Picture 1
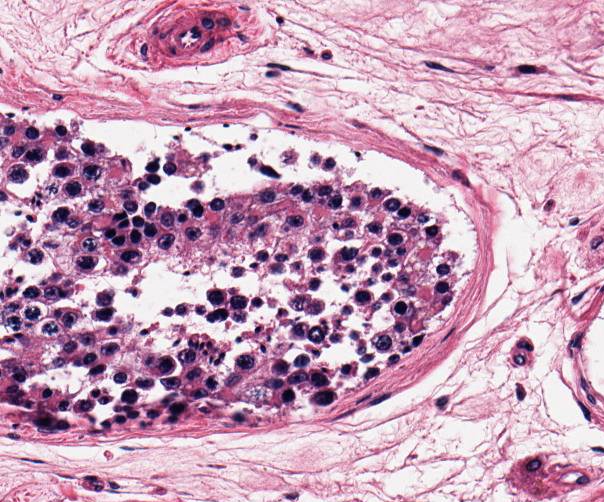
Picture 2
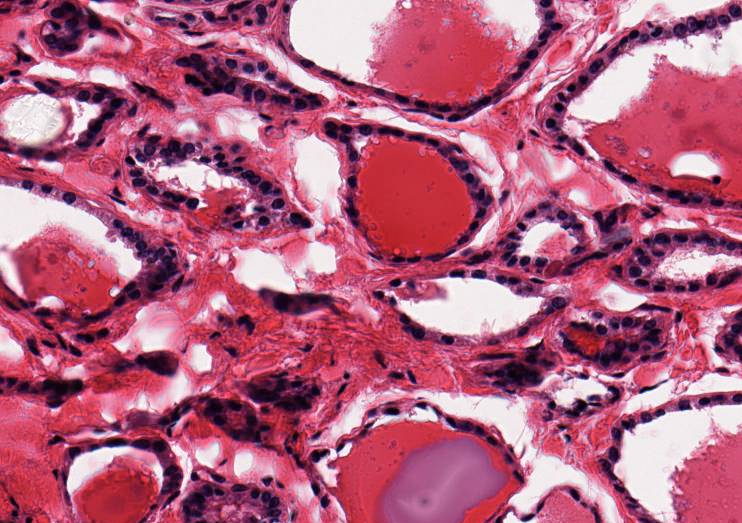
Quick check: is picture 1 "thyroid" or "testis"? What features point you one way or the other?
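The testis appears in picture 1 and the thyroid in picture 2. First, the testis tubule is filled with many round cells with dark round nuclei, whereas in the thyroid the follicle at the lower centre holds colloid with a paler lilac-purple centre inside a deep pink rim.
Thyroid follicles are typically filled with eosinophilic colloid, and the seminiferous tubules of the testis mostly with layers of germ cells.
Second, the thyroid follicles are lined by a single layer of low cuboidal to flattened cells whose small, round, dark nuclei look uniform between follicles.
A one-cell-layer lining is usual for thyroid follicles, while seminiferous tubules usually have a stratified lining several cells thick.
Third, the testis tubule is bounded by a band of pink, layered fibrous tissue with flattened spindle-shaped nuclei.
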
